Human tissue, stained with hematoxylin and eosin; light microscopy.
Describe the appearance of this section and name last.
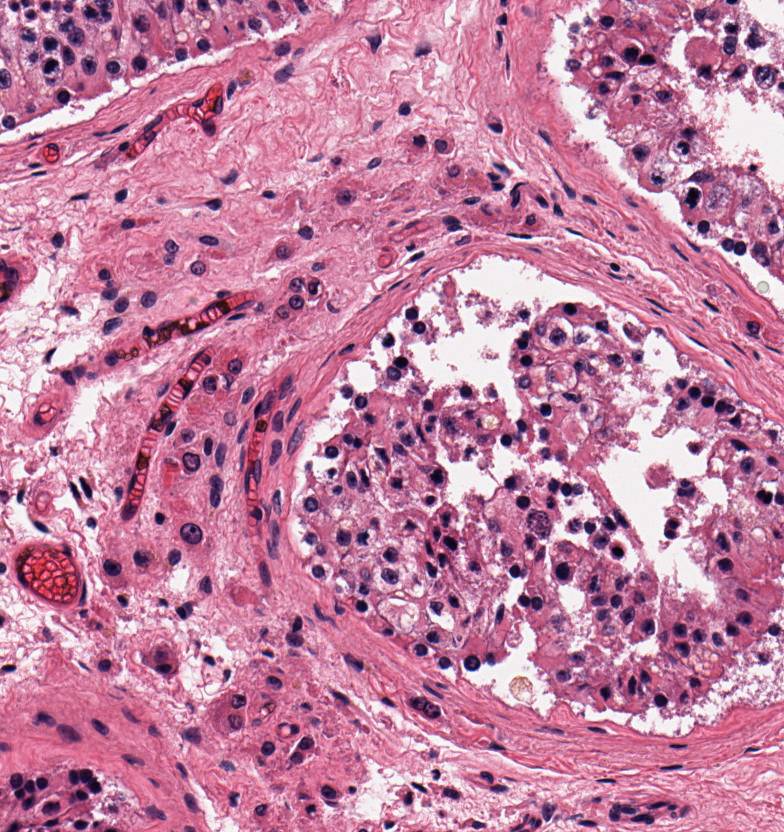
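The central tubule has a thick pink wall of concentric layers of flattened spindle-shaped nuclei and collagen. To its left, the stroma holds scattered small groups of polygonal cells with round nuclei and pink cytoplasm. Its narrow capillaries carry red blood cells in single file, stacked like coins. Near the left edge, below the middle, a small round vessel is crammed with orange-red blood cells. This is testis.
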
